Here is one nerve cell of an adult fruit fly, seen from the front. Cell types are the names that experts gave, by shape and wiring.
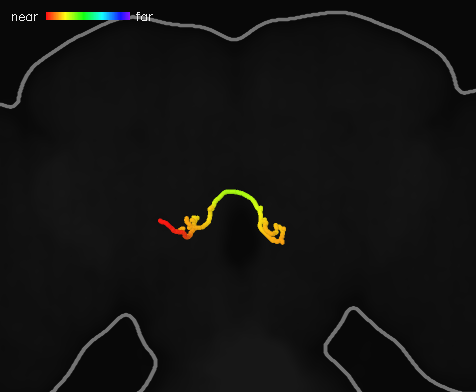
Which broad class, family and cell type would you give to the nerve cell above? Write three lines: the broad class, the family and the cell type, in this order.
sensory neuron entering the brain
class olfactory
ORN_VC3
